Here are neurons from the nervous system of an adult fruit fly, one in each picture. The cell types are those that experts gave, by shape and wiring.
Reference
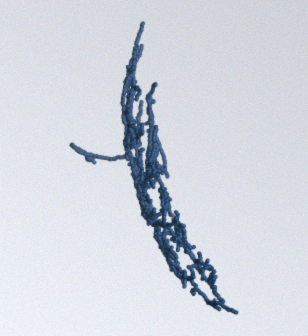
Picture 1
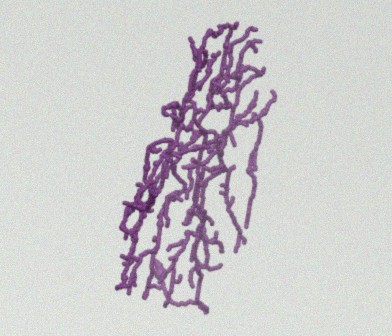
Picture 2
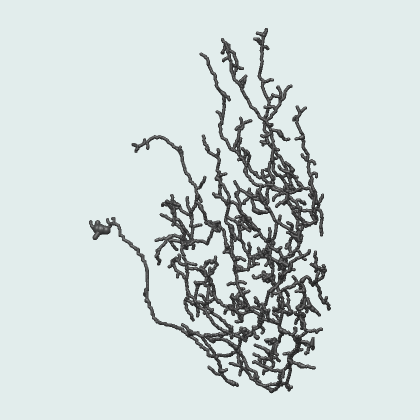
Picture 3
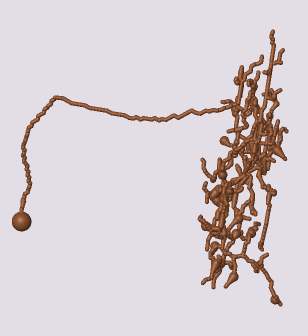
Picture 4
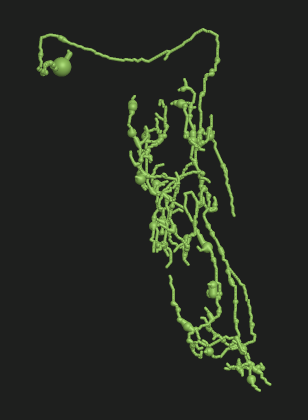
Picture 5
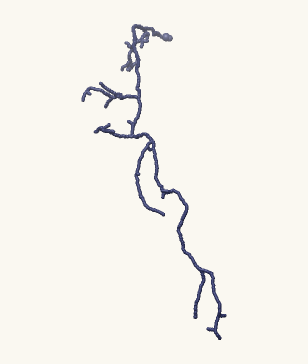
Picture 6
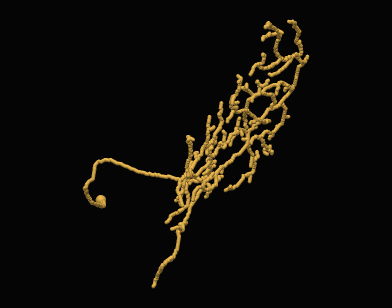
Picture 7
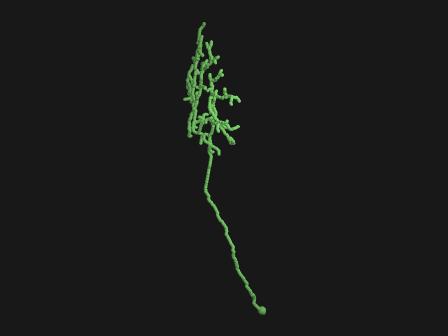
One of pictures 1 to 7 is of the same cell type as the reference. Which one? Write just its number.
2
